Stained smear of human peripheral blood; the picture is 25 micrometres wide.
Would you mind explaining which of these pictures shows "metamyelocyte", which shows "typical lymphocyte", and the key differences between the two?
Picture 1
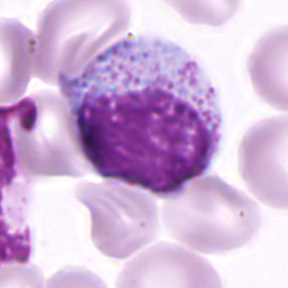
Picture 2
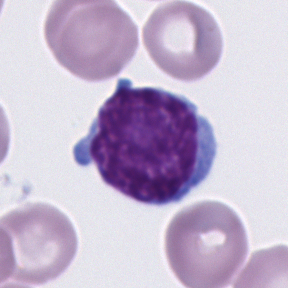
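Picture 1 shows the metamyelocyte, and picture 2 shows the typical lymphocyte. In picture 1 the nucleus sits in the lower part of the cell, with most of the cytoplasm lying above it. In picture 2, by contrast, the nucleus is round in outline and fills about 80% of the cell's area, leaving the cytoplasm mainly as a thin crescent on the right side.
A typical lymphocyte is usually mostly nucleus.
The cytoplasm also differs in colour: pale lilac-grey in picture 1, pale blue in picture 2. Granules separate them as well, since some purple granules lie over the upper edge of the nucleus in picture 1, whereas no granules are seen in the cytoplasm in picture 2. The lymphocyte's nucleus stains dark purple, with coarse, clumped chromatin. That nucleus is about 10 micrometres across, within a cell about 12 micrometres across. A small blue bleb projects from the left side of the same cell. Around the metamyelocyte, red cells touch its outline on several sides.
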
